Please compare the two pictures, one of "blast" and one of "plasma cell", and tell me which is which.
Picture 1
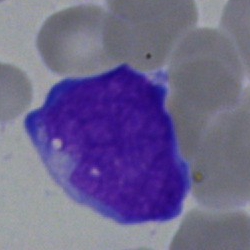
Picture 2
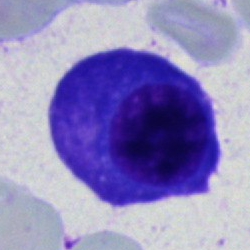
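Picture 1 shows a blast, and picture 2 shows a plasma cell. Nucleus first: in the blast it fills most of the cell, whereas in the plasma cell it sits off-centre toward the right. Chromatin next: the blast has finely granular, evenly spread chromatin, while the plasma cell's is dense and dark purple with coarse clumps.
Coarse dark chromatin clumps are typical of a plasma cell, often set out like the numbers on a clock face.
Amount of cytoplasm: the blast has only a scant rim, widest along its left side, whereas the plasma cell has abundant cytoplasm. Colour of cytoplasm does not separate them, since both stain deep blue.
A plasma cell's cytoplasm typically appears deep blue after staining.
Outline and edge: the plasma cell has a rounded oval outline with a smooth edge, while the blast has a small pale tag projecting from its upper right edge. Inclusions: two small clear vacuoles lie in the left part of the blast, and the plasma cell's cytoplasm shows no distinct granules. Surroundings: pale red cells lie near the corners of picture 2 without overlapping the plasma cell.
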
